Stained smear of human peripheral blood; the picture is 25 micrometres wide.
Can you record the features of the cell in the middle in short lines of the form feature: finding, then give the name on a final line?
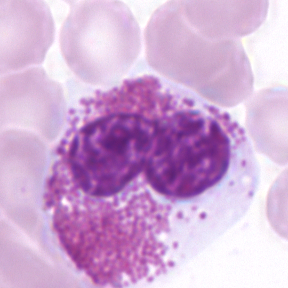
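Nucleus: two lobes side by side, left and right
Granule colour: reddish-pink to magenta
Granule density: greatest below the nucleus
Right-side cytoplasm: pale, nearly free of granules
Name: eosinophil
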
